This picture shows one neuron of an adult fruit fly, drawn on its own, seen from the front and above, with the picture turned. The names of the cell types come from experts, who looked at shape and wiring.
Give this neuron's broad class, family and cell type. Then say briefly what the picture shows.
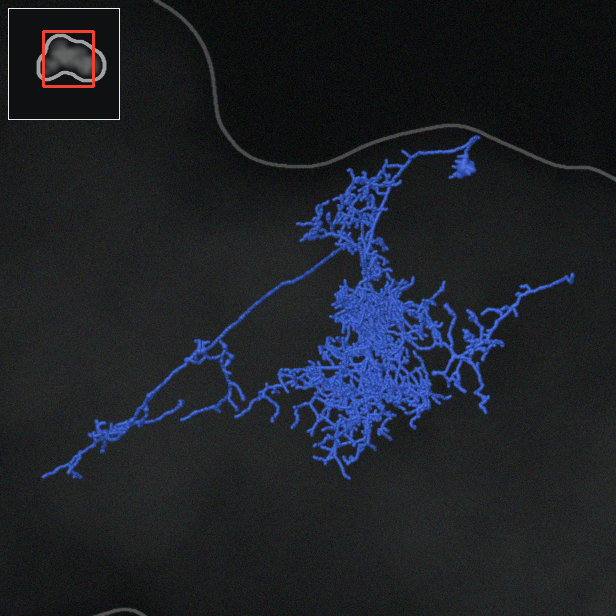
It is a descending neuron. Its family is DNg. It is of cell type DNg111. In this view it is wider than it is tall.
